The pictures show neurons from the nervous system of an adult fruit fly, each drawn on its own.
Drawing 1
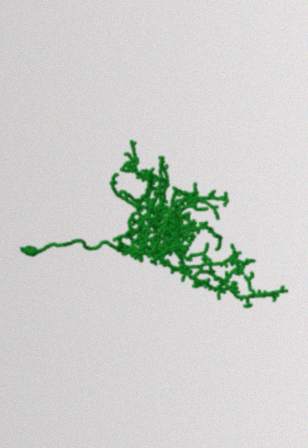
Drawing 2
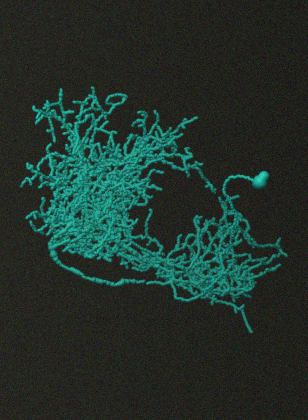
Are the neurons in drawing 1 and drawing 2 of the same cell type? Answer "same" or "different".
different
